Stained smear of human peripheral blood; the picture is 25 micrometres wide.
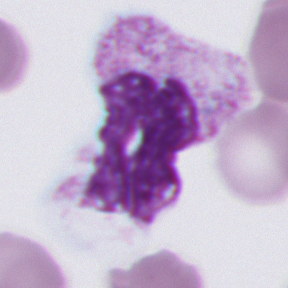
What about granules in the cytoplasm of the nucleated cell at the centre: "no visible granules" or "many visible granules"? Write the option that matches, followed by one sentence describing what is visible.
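Many visible granules. The cytoplasm is sprinkled with many fine reddish-purple granules.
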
